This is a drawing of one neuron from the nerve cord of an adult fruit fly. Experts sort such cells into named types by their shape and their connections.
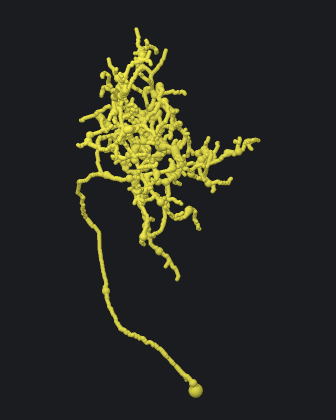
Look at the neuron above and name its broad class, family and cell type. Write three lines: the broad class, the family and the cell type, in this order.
nerve-cord intrinsic neuron
hemilineage 09A
IN09A048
